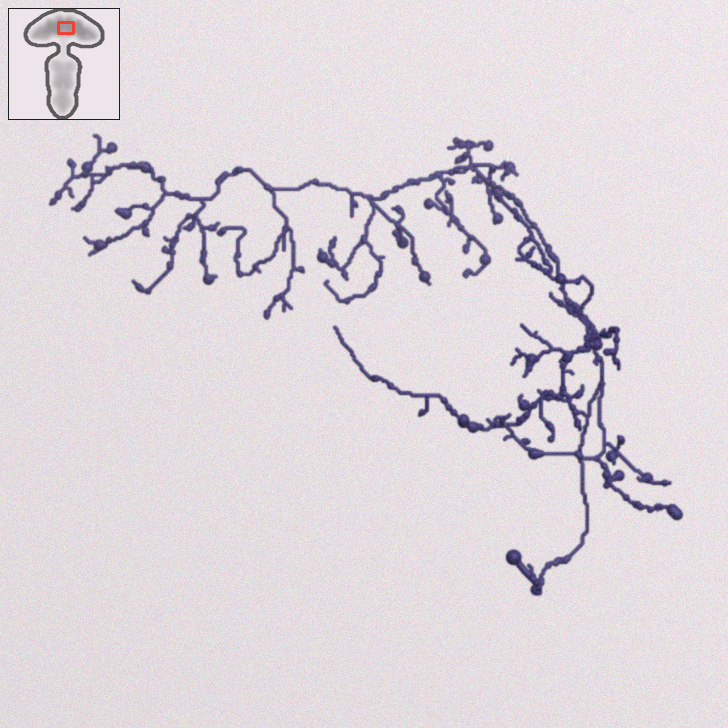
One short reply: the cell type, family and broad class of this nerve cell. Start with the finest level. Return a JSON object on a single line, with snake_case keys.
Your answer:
{"cell_type": "FB7C", "family": "hemilineage SIPp1", "broad_class": "central-brain intrinsic neuron"}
